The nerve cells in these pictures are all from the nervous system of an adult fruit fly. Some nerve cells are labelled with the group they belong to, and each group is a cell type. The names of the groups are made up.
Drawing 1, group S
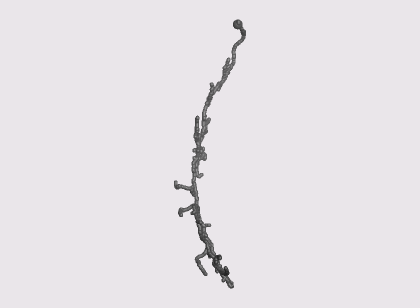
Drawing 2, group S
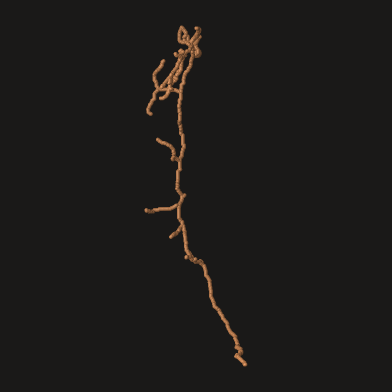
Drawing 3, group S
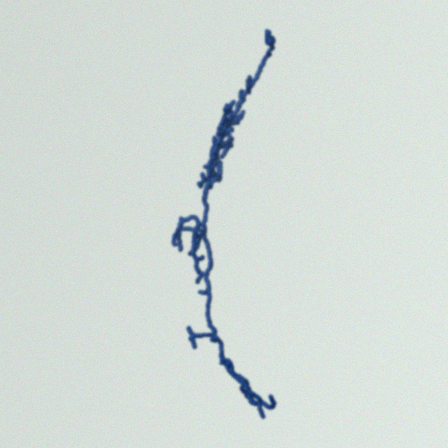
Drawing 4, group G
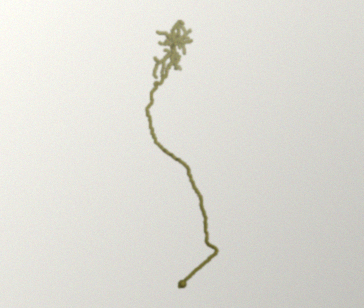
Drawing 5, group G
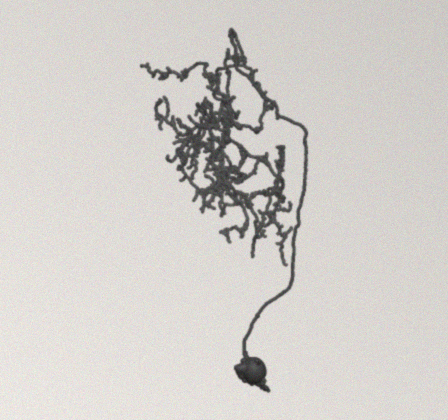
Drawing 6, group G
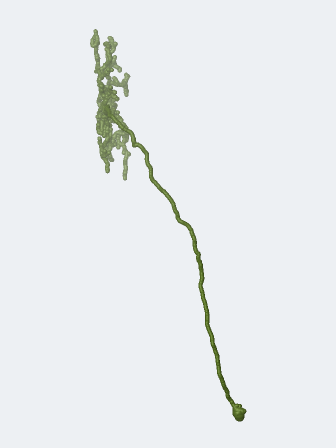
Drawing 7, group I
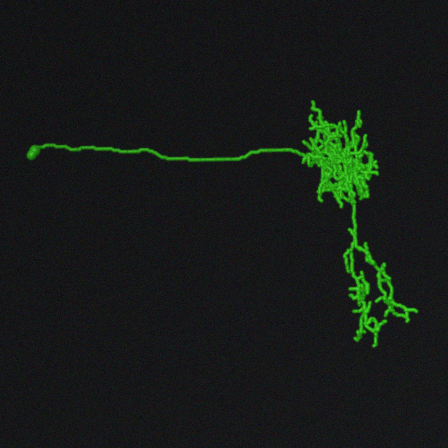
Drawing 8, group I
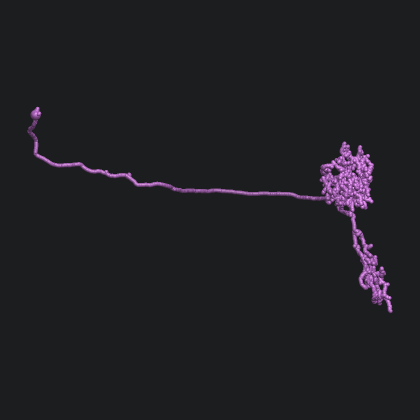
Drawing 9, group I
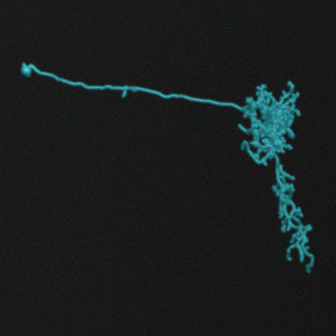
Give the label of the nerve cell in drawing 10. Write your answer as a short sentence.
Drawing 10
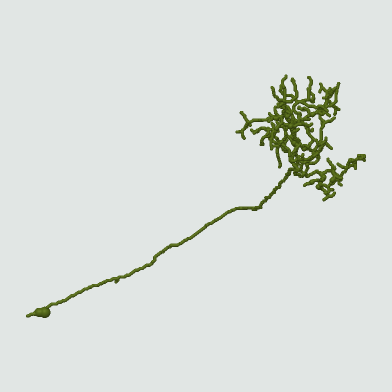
It belongs to group I.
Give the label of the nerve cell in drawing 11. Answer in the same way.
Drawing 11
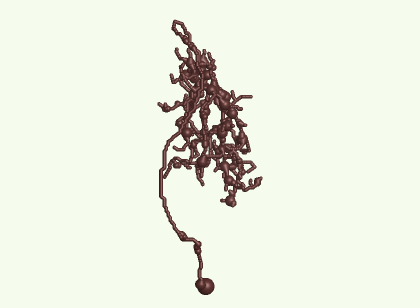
It belongs to group G.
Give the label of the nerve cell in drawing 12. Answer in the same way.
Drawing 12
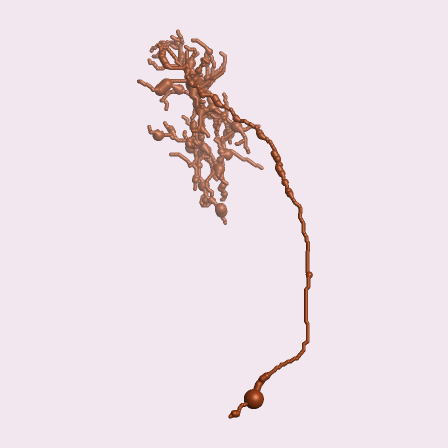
It belongs to group G.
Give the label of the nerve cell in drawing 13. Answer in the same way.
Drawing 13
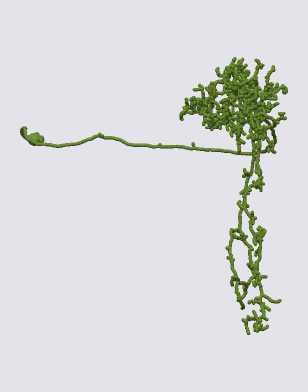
It belongs to group I.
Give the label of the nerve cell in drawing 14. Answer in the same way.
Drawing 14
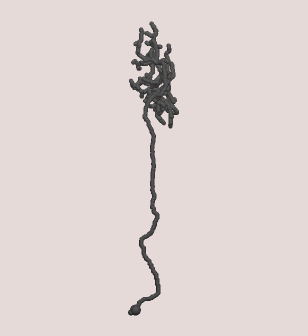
It belongs to group G.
